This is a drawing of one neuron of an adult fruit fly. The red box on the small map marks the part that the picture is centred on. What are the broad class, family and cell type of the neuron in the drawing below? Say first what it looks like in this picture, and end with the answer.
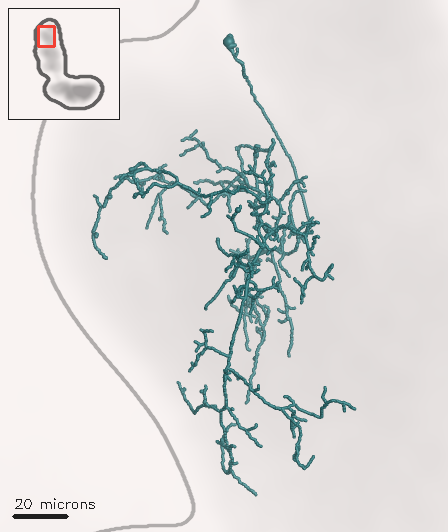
The cell body can be seen at the top of the picture. From top to bottom in the picture it spans about 170 microns. The picture shows dozens of branch ends. It is a nerve-cord intrinsic neuron. The family is hemilineage 03A. The cell type is IN03A037.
